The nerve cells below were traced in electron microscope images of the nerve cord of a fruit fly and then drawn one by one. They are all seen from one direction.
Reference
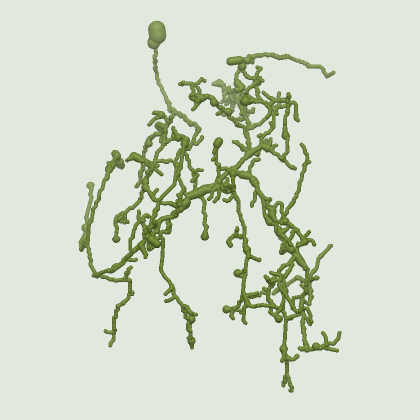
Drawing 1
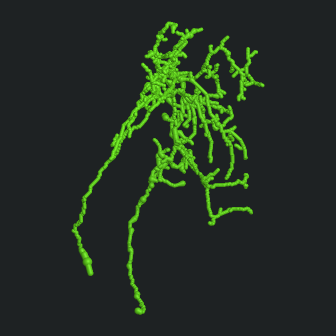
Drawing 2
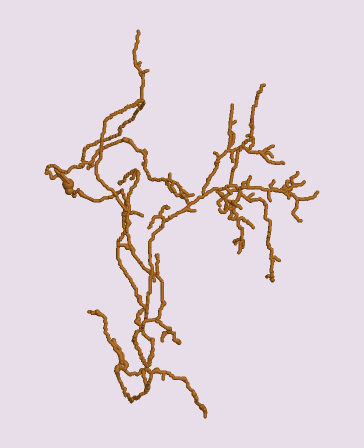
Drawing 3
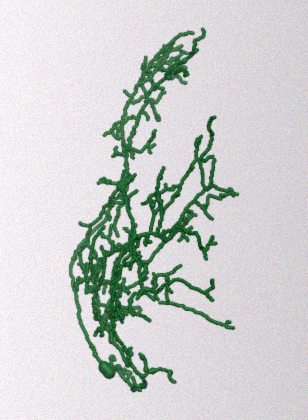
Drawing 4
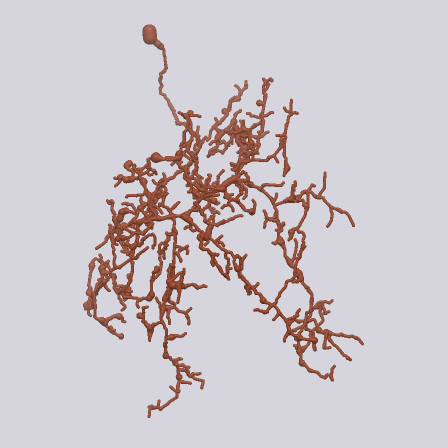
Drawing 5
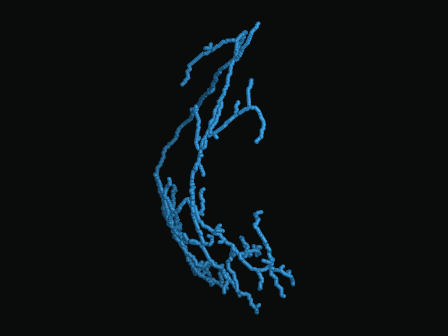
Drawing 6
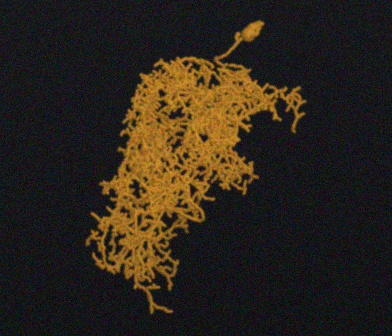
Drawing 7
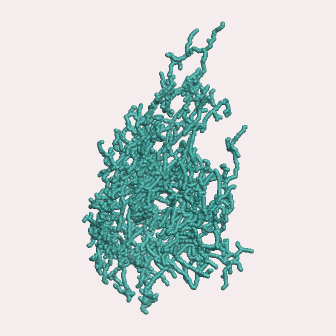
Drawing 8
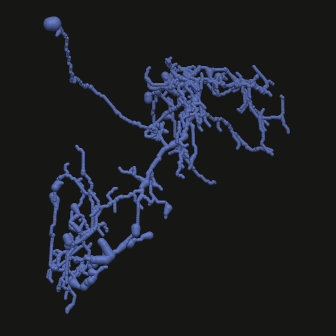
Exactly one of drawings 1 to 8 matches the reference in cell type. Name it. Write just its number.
4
